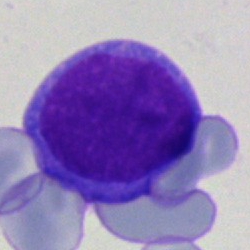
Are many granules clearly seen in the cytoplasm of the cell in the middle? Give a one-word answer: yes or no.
No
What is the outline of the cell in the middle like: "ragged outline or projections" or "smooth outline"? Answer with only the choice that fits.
Smooth outline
